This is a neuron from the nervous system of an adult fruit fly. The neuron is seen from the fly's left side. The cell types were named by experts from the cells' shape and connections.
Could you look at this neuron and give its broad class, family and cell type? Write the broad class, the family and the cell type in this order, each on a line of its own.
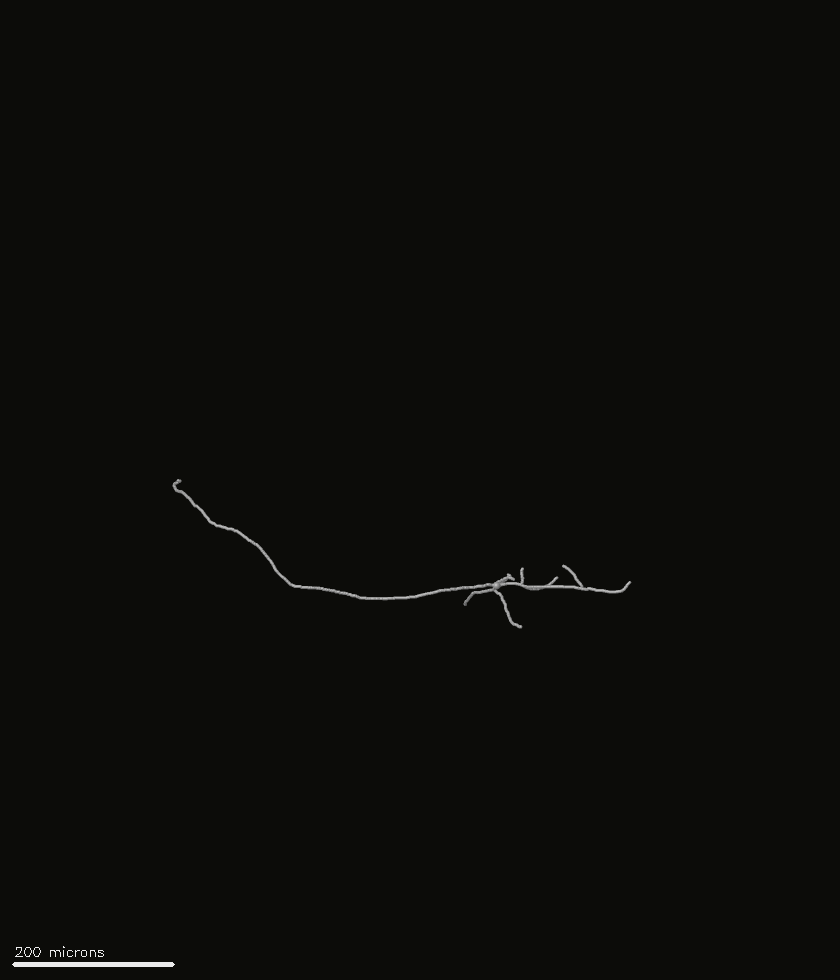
sensory neuron ascending to the brain
class mechanosensory proprioceptive
SApp13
